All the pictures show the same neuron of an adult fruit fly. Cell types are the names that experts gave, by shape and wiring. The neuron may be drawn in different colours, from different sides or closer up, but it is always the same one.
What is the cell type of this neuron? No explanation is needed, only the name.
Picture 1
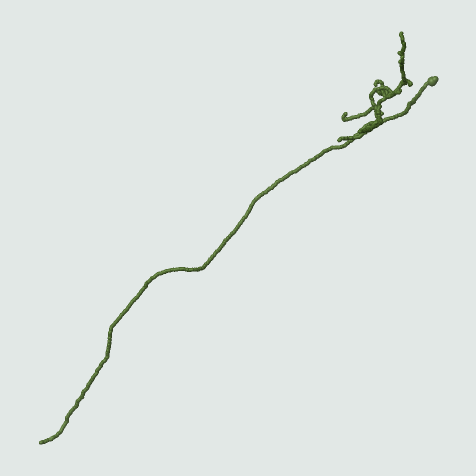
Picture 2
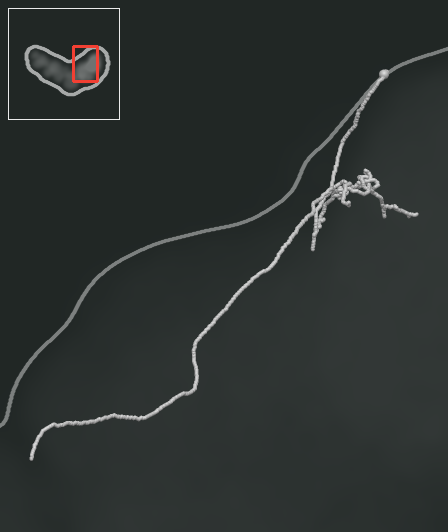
DNES1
